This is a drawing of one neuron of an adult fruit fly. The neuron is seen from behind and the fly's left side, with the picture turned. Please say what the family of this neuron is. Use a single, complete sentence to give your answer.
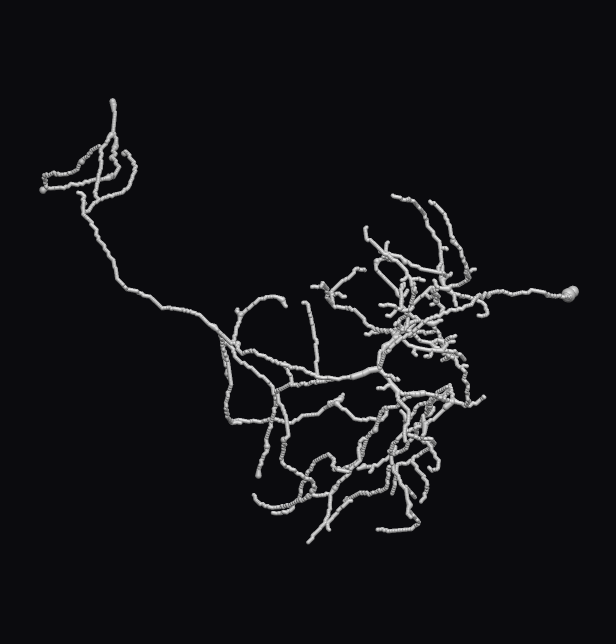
In family hemilineage ALv2, this neuron is included.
